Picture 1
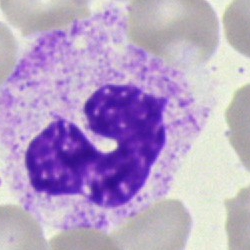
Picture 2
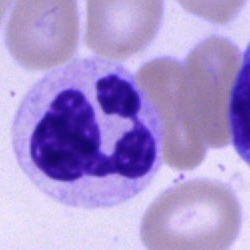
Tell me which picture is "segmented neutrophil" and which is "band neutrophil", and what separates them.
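Picture 1 shows a band neutrophil, and picture 2 shows a segmented neutrophil. In picture 1 the nucleus is deeply indented into a kidney or horseshoe shape, whereas in picture 2 it is divided into three lobes. In picture 2, a thin strand joins the upper right lobe to the lower right lobe.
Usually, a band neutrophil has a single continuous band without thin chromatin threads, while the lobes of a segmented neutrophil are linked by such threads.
The cytoplasm differs too: pale pinkish-lilac rather than blue in picture 1, plentiful and pale lilac in picture 2. Picture 1 has fine purple granules scattered throughout, while the granules in picture 2 are fine and faint.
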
